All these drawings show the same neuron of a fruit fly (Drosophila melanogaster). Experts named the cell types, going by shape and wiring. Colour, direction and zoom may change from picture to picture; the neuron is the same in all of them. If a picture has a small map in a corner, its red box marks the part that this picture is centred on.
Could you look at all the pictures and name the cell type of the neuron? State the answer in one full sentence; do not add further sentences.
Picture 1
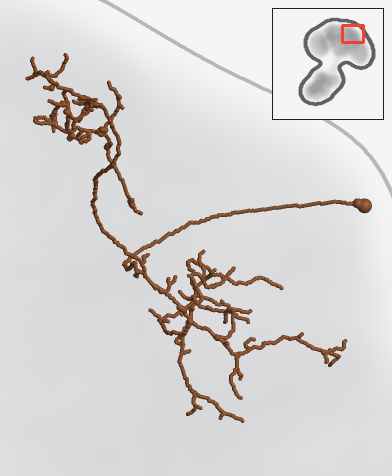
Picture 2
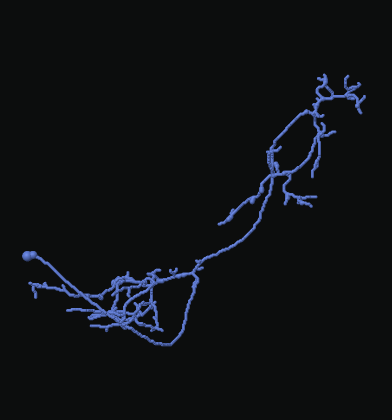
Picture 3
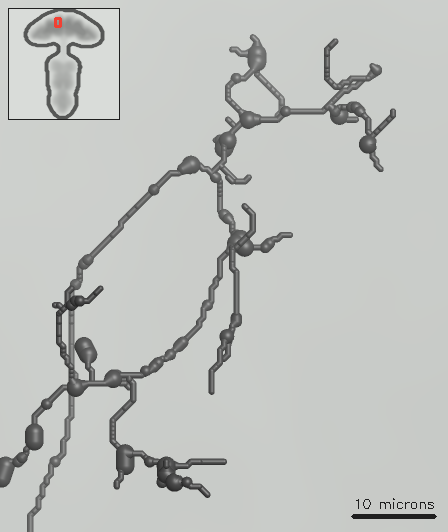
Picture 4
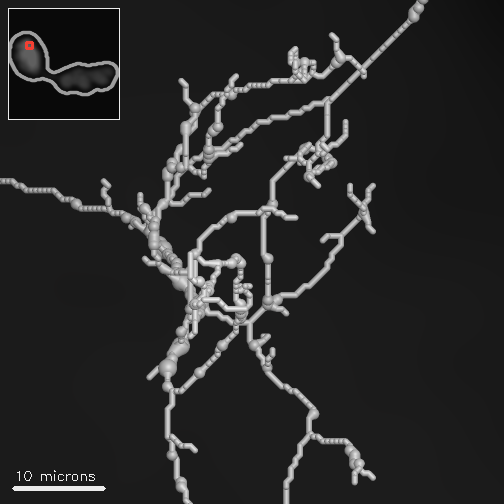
The cell type name for this neuron is LHPD2a5_b.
